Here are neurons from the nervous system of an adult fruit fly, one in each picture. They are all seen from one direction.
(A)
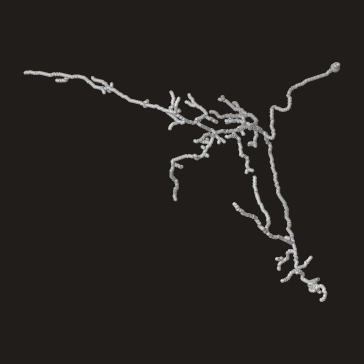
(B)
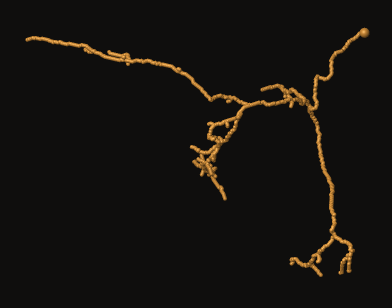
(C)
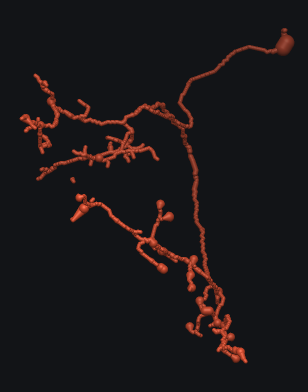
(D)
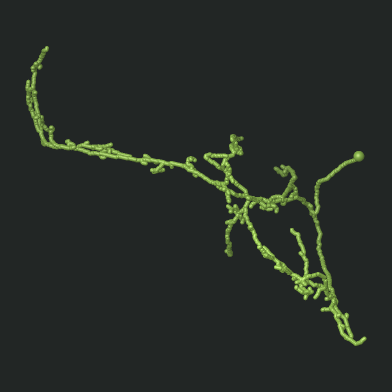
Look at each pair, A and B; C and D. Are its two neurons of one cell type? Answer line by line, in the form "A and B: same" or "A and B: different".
A and B: same
C and D: different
